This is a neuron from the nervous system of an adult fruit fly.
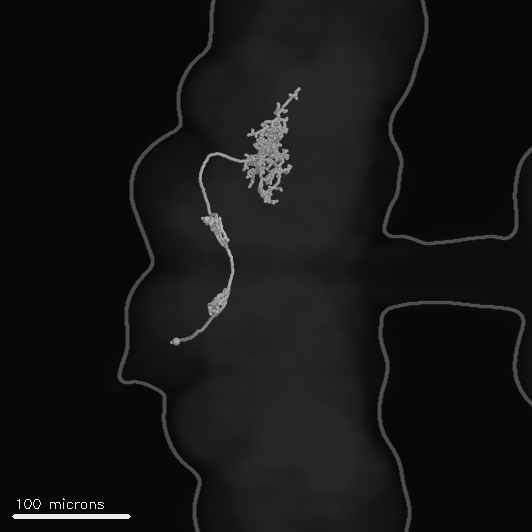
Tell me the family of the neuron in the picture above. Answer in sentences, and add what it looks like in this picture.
The family is hemilineage CREa1_ventral. It is a central-brain intrinsic neuron. By the scale bar it is about 200 microns tall in this view. As drawn here it is taller than it is wide.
